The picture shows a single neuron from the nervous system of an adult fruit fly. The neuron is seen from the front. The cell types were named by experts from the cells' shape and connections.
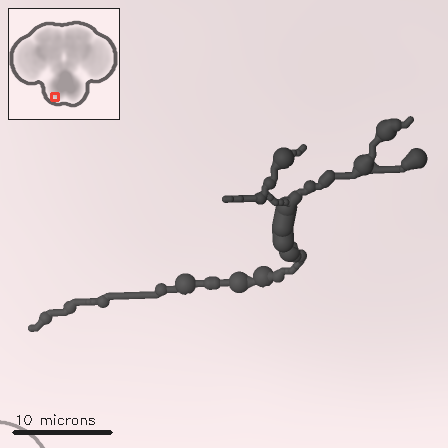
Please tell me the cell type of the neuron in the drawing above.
SNta44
